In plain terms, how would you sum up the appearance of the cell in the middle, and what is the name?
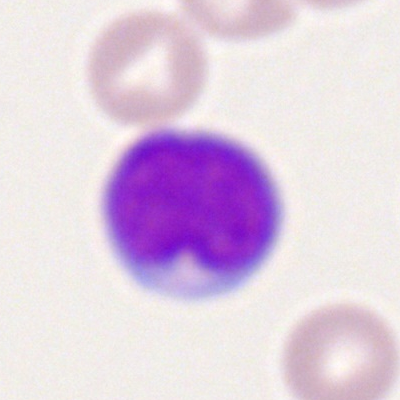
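Its outline is round and smooth. The nucleus fills most of the cell and has a notch in its lower edge. No vacuoles are seen in the cytoplasm. This is a myeloblast.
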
